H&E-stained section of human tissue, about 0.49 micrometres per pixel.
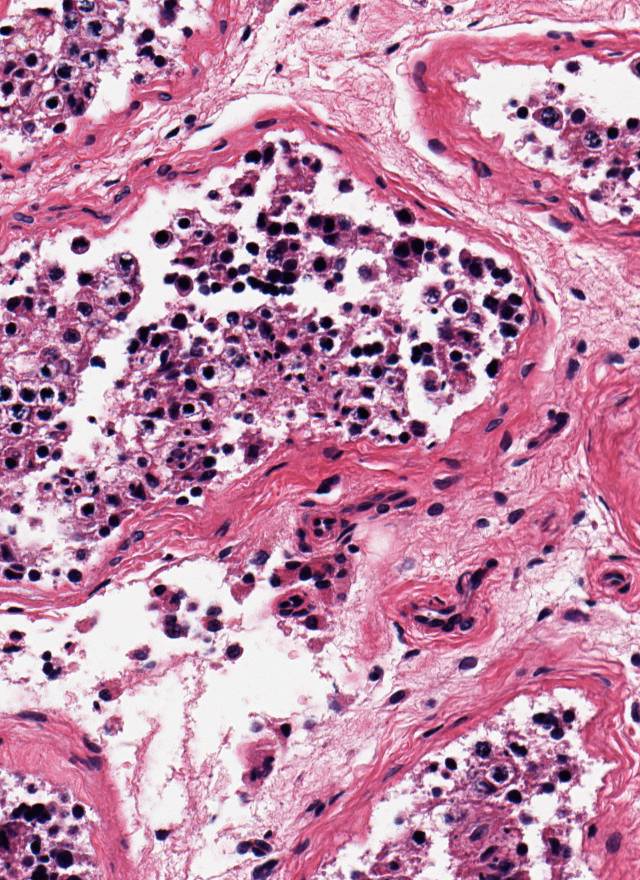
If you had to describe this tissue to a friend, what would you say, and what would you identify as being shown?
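Compartments bounded by thick, wavy, deeply eosinophilic walls with flattened spindle-shaped nuclei. Cells within lie loosely, discohesively, with clear gaps, not orderly layers. Many have round, dense, dark-staining nuclei, some clear-haloed. Lower half, right of centre: small stromal vessel, wall of concentric spindle cells. Tissue: testis.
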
